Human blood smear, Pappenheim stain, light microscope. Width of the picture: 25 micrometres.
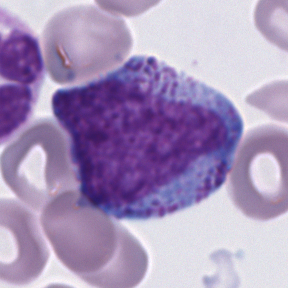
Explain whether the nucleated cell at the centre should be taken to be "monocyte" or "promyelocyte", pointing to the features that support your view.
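Verdict: promyelocyte, not monocyte. Purple-red granules scattered through the cytoplasm, which is pale blue.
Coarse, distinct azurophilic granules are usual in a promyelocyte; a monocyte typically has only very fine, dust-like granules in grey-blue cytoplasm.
Nucleus fills most of the cell, set toward the left. Cytoplasm band wider on the right and lower side than on the left. Cell about 18 by 14 micrometres.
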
